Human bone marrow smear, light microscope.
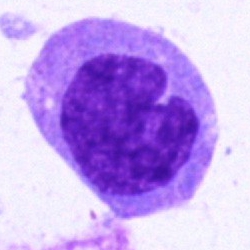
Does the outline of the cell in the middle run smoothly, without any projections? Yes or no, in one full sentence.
Yes, no projections, blebs or ragged parts break the cell's outline.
